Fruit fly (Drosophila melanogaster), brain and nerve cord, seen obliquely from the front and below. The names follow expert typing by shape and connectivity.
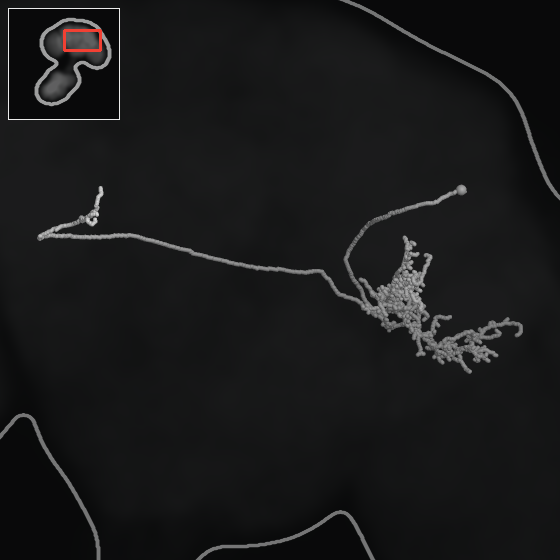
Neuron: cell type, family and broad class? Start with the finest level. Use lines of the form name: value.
cell type: CB4163
family: hemilineage VLPa2
broad class: central-brain intrinsic neuron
